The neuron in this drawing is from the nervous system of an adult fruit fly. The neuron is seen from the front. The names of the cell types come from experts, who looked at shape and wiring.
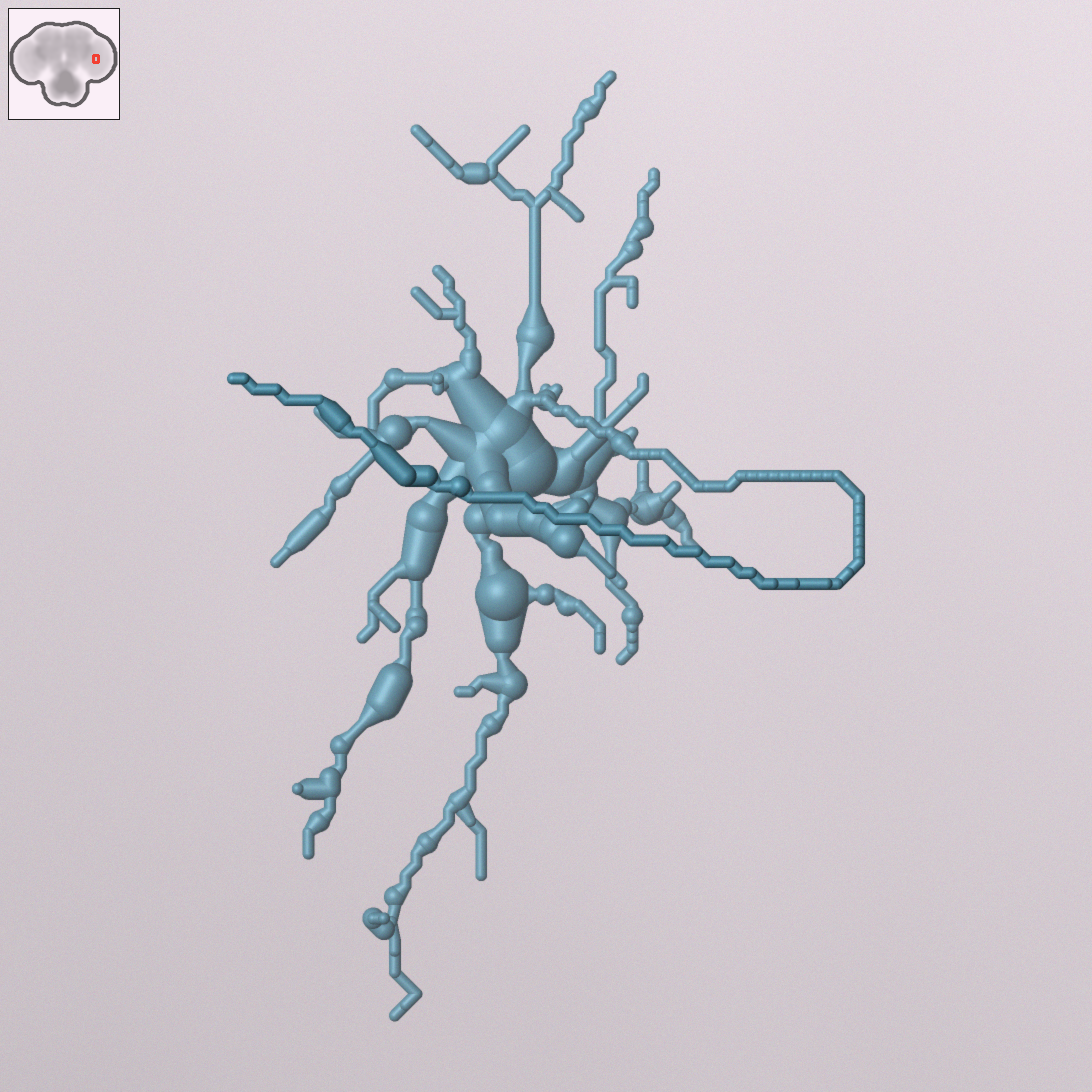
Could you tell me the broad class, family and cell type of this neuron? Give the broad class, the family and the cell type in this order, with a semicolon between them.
optic-lobe intrinsic neuron; Dm; Dm8a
